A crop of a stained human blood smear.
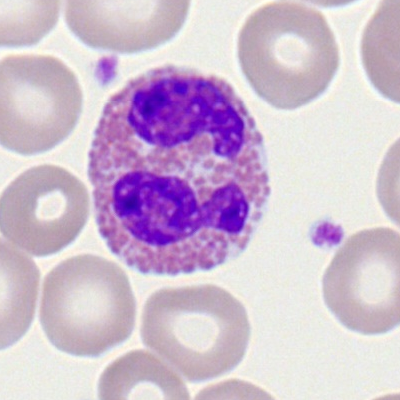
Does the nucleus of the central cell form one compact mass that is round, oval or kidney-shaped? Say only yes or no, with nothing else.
No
